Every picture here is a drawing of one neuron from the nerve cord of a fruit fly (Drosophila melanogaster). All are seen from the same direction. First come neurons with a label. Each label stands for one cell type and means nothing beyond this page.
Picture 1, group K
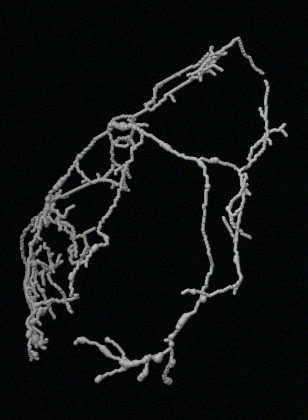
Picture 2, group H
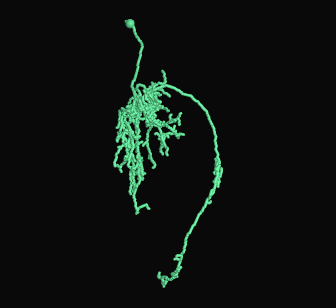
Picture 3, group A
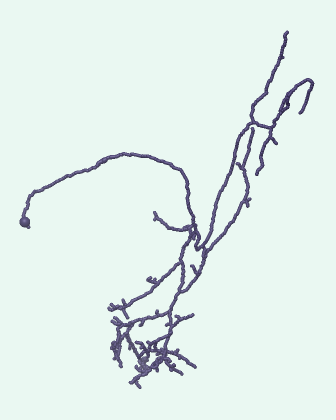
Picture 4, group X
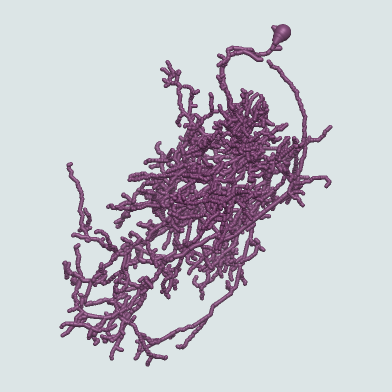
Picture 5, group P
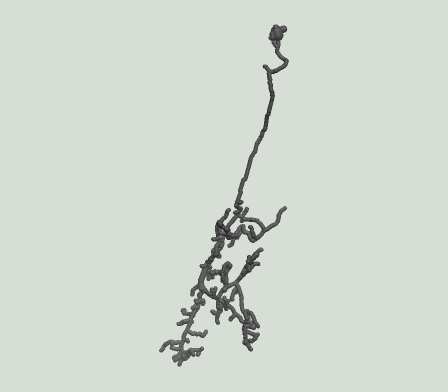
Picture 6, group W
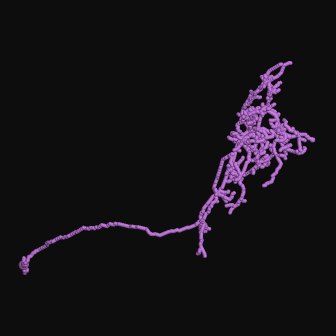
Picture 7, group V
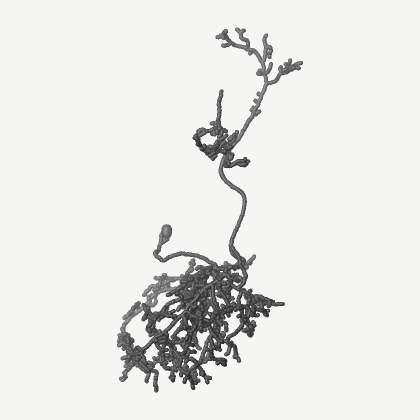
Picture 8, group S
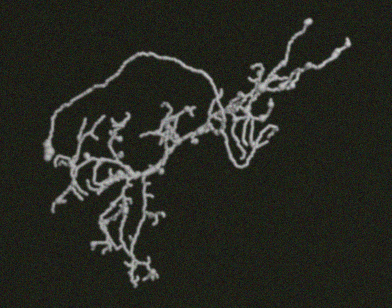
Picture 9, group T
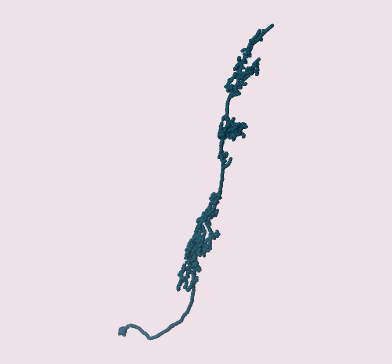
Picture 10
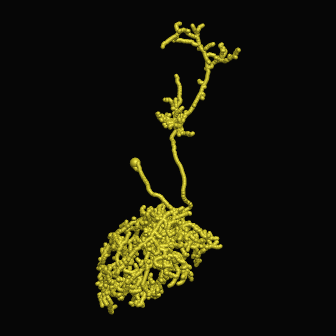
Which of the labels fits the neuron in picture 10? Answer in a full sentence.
It belongs to group V.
